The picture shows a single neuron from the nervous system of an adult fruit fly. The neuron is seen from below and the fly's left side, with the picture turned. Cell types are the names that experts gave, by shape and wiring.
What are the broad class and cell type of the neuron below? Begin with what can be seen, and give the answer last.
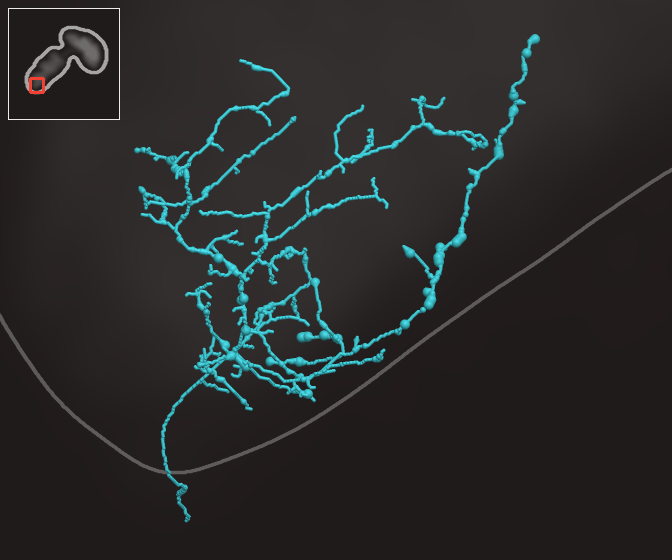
It is in the nerve cord and does not reach the brain. The drawing shows no cell body. Dozens of branch ends can be seen. This is a nerve-cord intrinsic neuron. It is of cell type INXXX446.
